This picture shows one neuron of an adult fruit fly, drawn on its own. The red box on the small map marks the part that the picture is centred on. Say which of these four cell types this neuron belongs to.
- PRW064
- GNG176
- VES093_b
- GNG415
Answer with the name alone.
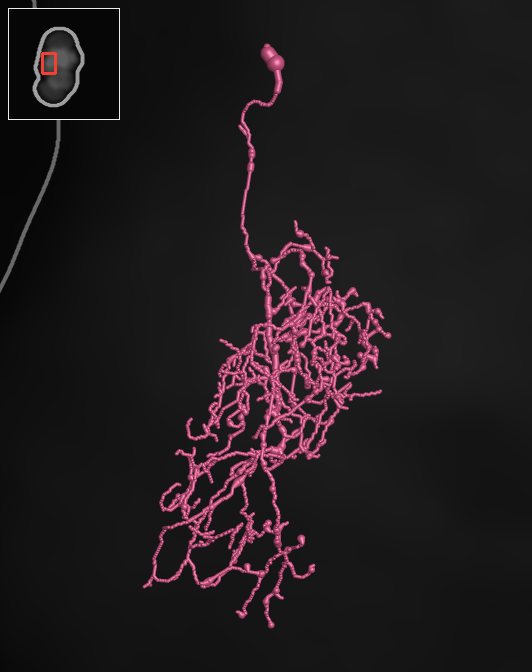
PRW064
